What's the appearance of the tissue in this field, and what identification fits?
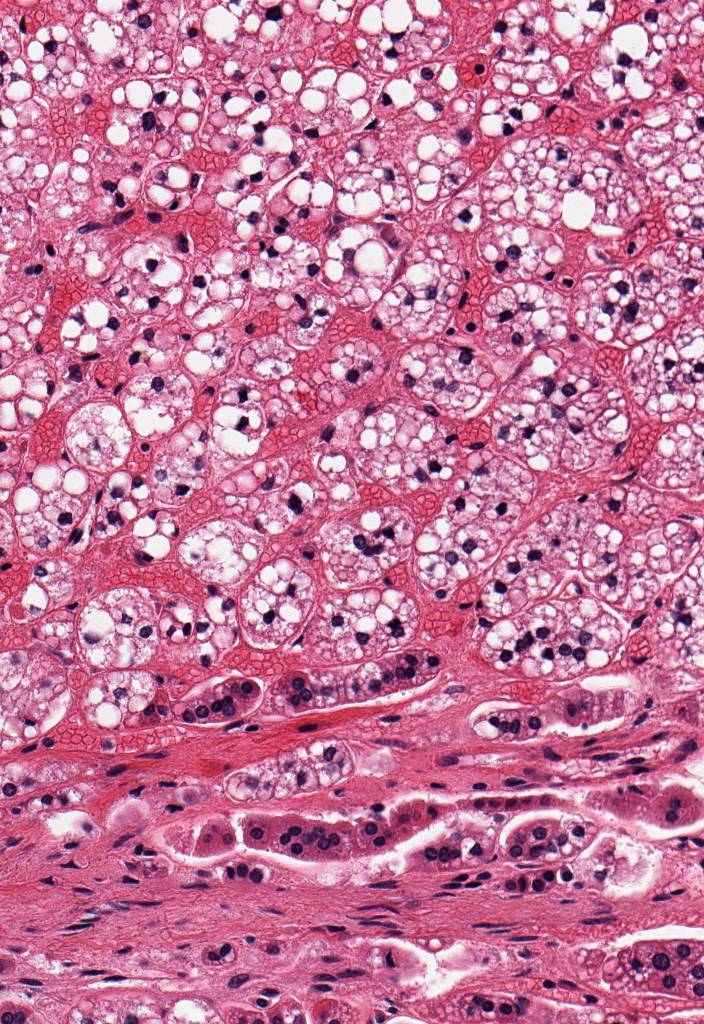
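Upper two-thirds: closely packed rounded nests and short cords of vacuolated cells, separated by thin channels, with small, round, dark nuclei. Lower third: pink fibrous band with roughly horizontal spindle nuclei, holding elongated horizontal groups of pinker, less vacuolated cells with round nuclei. Tissue: adrenal gland.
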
